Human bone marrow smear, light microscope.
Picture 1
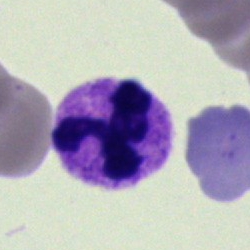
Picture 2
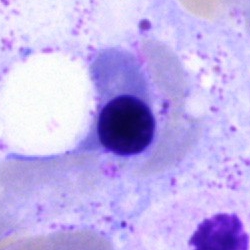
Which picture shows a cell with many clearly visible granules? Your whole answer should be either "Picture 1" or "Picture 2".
Picture 1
